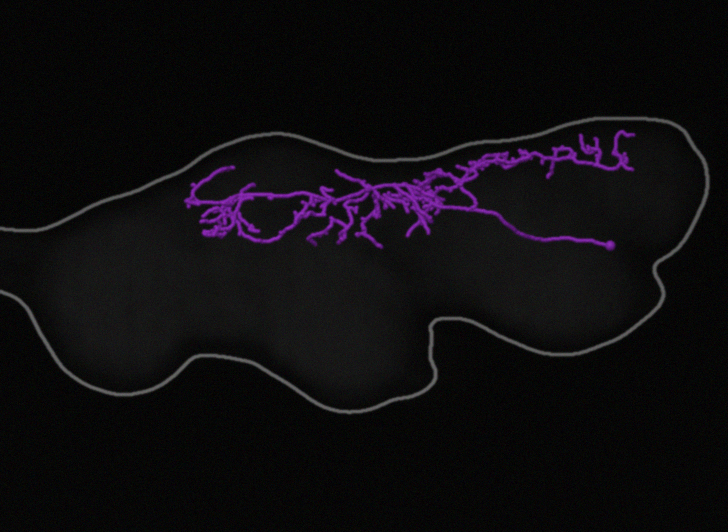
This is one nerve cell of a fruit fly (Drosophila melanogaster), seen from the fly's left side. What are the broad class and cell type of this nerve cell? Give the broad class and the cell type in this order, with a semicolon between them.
nerve-cord intrinsic neuron; INXXX193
